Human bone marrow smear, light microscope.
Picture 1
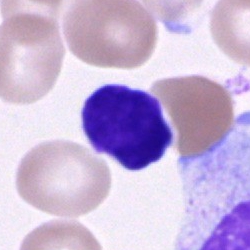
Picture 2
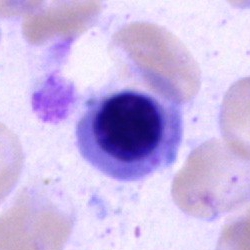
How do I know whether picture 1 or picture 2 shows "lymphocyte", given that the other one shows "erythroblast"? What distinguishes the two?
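Picture 1 shows a lymphocyte; picture 2 shows an erythroblast. Both have dense, dark chromatin: dark purple throughout the nucleus in picture 1, very dark in picture 2. The cytoplasm differs most: in picture 1 almost none can be seen around the nucleus, whereas in picture 2 a lilac-blue rim is present, widest below the nucleus. The outline of the lymphocyte is irregular, with small bumps and shallow notches. The lymphocyte contains no vacuoles, and no granules are seen in the cytoplasm of the erythroblast.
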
